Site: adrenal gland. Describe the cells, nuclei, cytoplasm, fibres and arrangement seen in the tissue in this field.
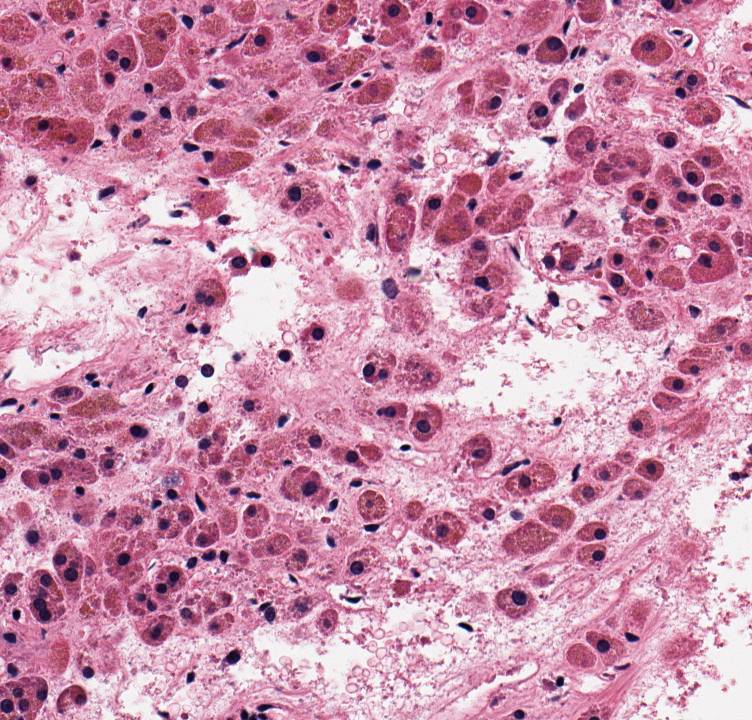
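Abundant granular eosinophilic cytoplasm fills the large cells. Binucleate large cells are common, especially in the upper right. Small, dark, elongated nuclei lie scattered between the large cells. No glands with open lumens are formed by the large cells.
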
